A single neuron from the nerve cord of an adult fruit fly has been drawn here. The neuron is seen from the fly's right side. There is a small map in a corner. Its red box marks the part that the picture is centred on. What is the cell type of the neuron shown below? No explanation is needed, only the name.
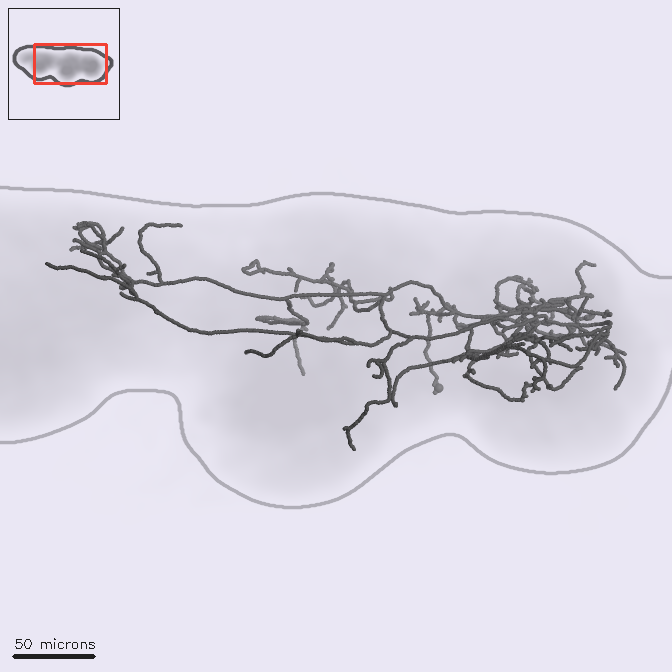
IN12A027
